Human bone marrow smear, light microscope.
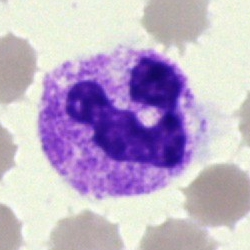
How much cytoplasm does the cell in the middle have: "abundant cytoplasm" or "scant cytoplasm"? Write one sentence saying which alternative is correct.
The cytoplasm forms a broad area around the nucleus.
